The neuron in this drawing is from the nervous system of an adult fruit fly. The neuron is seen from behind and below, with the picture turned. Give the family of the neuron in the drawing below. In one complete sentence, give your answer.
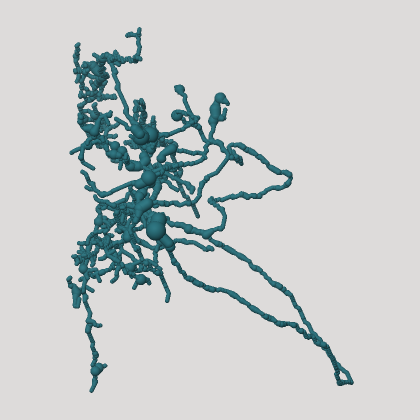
Belonging to family hemilineage DM5_ventral is this neuron.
